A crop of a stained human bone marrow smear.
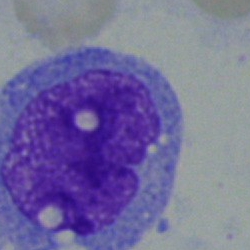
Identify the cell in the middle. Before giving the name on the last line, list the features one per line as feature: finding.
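Outline: roughly round, slightly uneven border
Nucleus: irregular, indented edge, folded look
Nuclear extent: fills most of cell, moderate cytoplasmic rim
Vacuoles: few, small, clear, beside right nuclear edge
Name: monocyte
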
